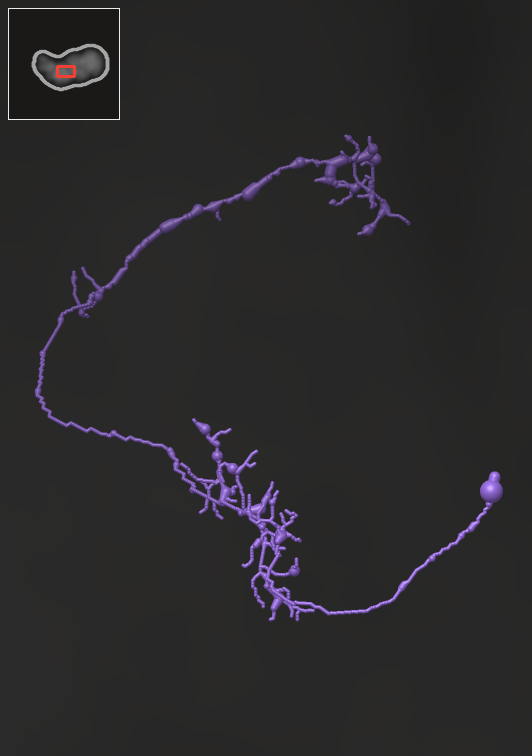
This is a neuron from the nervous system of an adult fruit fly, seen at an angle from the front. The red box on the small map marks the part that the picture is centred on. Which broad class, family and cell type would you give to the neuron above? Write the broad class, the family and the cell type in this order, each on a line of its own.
optic-lobe intrinsic neuron
Tm
Tm5Y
